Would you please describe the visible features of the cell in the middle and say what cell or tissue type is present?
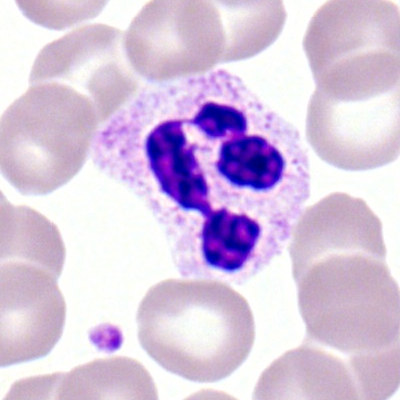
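First thing I notice: the nucleus is divided into several separate lobes. I can't make out any nucleoli in it. The cytoplasm seems filled with fine, small pinkish-purple granules. As for the outline, it's roughly rounded, though the edge is slightly irregular and angular. So this is a segmented neutrophil.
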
